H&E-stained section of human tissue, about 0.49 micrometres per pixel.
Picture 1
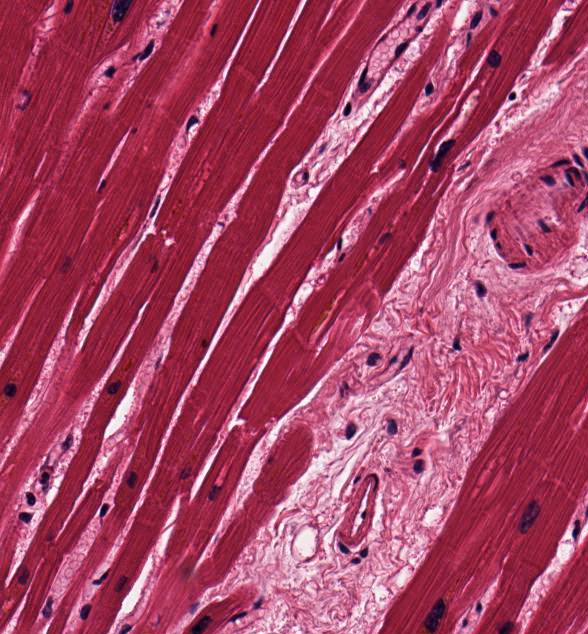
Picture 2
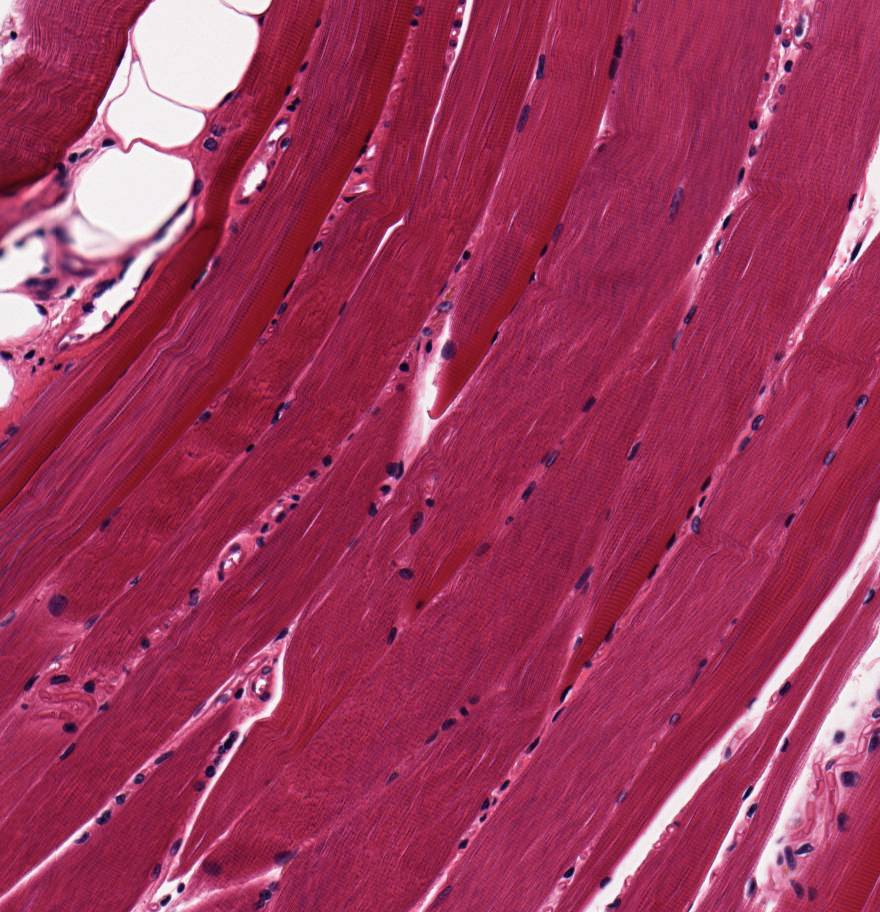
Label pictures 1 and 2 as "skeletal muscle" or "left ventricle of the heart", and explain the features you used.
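Let me see: picture 1 is the left ventricle of the heart, and picture 2 is skeletal muscle. In picture 1 the long fibres run in parallel on a diagonal, lower left to upper right, and some of them branch and join their neighbours. Their nuclei are oval and sit in the middle of the fibres. Now the skeletal muscle: its nuclei are small, dark and elongated, lined up in rows along the fibre edges rather than in the middle.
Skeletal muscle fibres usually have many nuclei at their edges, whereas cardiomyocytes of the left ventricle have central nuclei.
Fine transverse cross-striations also show across its deeply eosinophilic fibres. What else differs... a broad band of loose, pale pink connective tissue runs diagonally through the right half of picture 1, while picture 2 has a small cluster of empty-looking fat cells in its upper left corner. And in picture 2, narrow white clefts part some fibres, most likely from shrinkage during processing.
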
